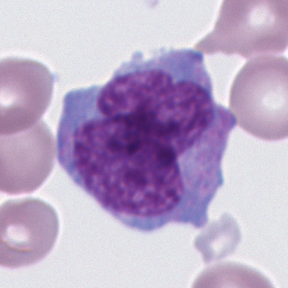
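Atypical promyelocyte in the centre of the field. See how the outline is angular and irregular, not smoothly round. The nucleus is folded, deep clefts splitting it into lobe-like parts. The cytoplasm is broadest to the right of the nucleus. A small ragged fringe sits on the upper edge.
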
